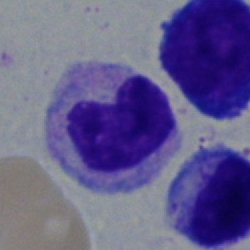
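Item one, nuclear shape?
Kidney-shaped, notched along its upper edge.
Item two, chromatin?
Dark purple staining, dense.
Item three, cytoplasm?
Widest on the left side of the cell, holding fine, faint lilac granules.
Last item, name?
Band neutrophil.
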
